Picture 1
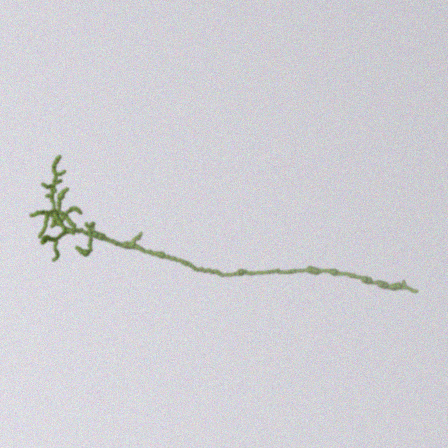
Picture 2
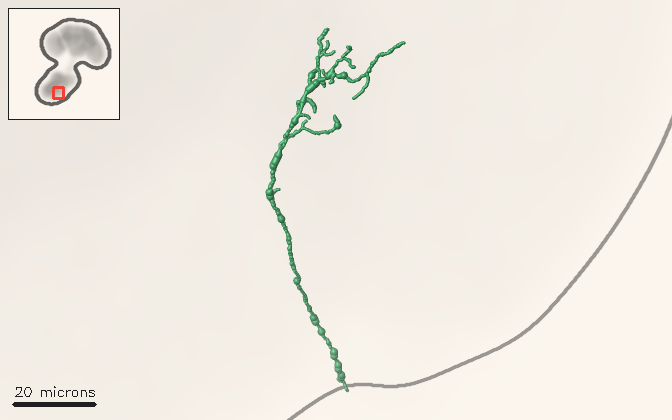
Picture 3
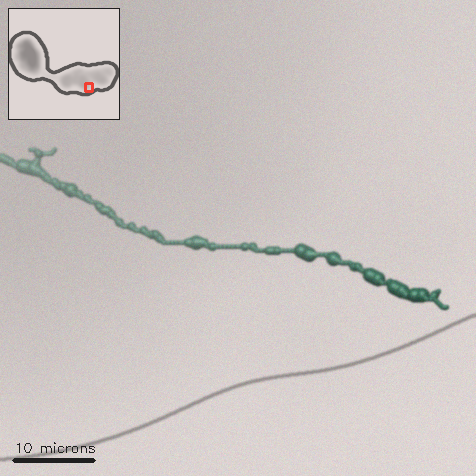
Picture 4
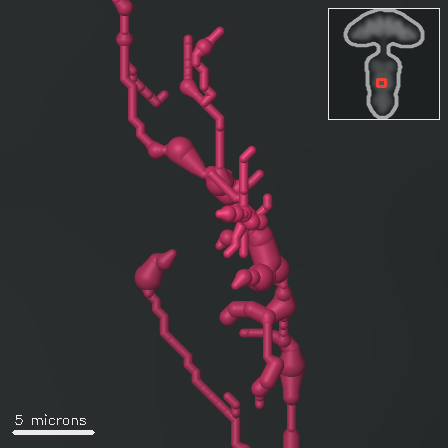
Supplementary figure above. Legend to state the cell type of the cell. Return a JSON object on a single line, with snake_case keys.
{"cell_type": "LgLG1a"}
